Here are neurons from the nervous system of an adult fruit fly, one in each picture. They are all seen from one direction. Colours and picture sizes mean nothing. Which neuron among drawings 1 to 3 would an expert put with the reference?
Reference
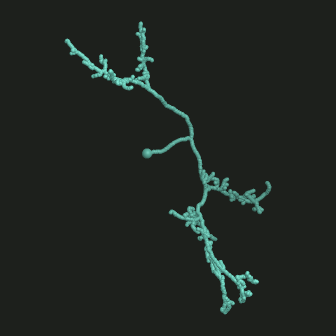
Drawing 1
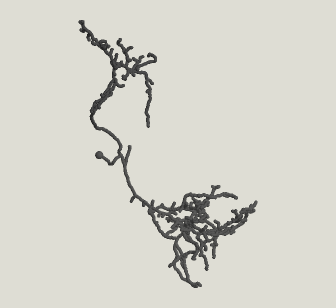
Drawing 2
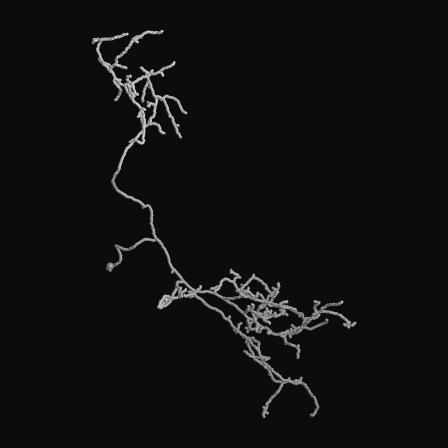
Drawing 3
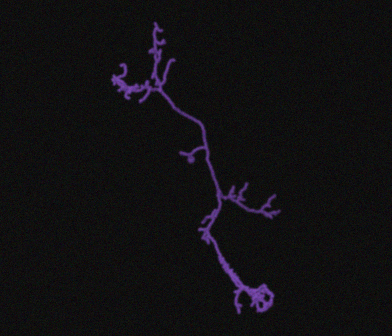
3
